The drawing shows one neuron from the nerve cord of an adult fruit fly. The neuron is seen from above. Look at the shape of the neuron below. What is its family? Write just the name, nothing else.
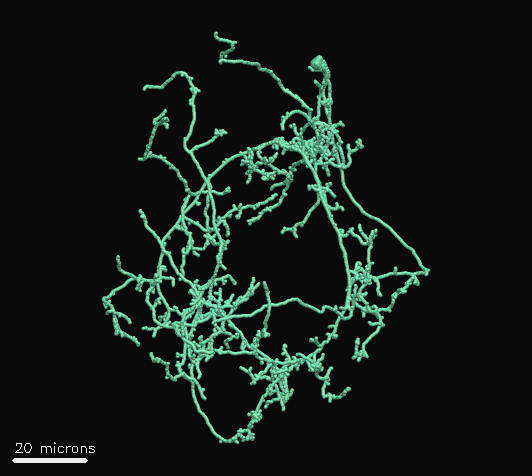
hemilineage 04B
